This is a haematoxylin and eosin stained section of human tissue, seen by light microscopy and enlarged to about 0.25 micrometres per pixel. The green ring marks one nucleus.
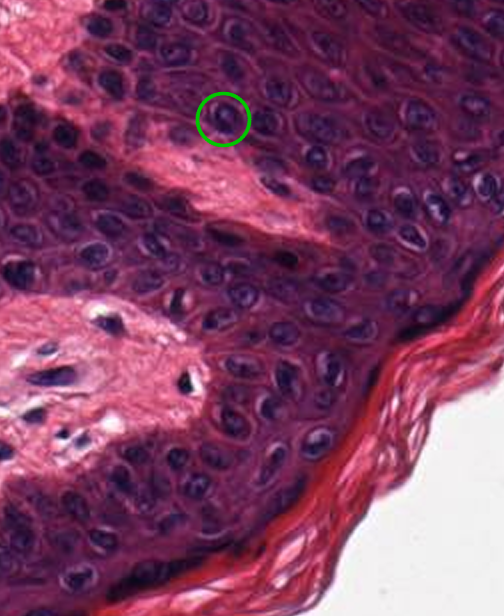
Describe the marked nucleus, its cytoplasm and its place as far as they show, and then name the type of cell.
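The nucleus is round to slightly oval, dark purple, and about the same size as the nuclei of the neighbouring cells. A thin pale rim surrounds the nucleus, separating it from the cytoplasm. The cytoplasm is pink-purple and moderate in amount, with a faint polygonal outline where it meets neighbouring cells. The cell lies among closely packed, similar cells forming a mosaic, a short distance above a diagonal band of pink fibrous stroma. It is a keratinocyte.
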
